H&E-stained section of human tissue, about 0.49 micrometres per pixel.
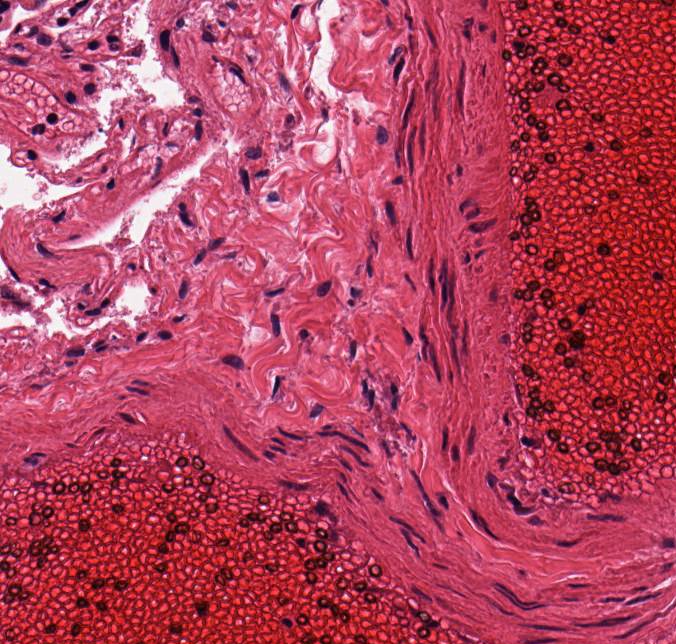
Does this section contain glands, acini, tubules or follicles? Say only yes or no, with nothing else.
No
